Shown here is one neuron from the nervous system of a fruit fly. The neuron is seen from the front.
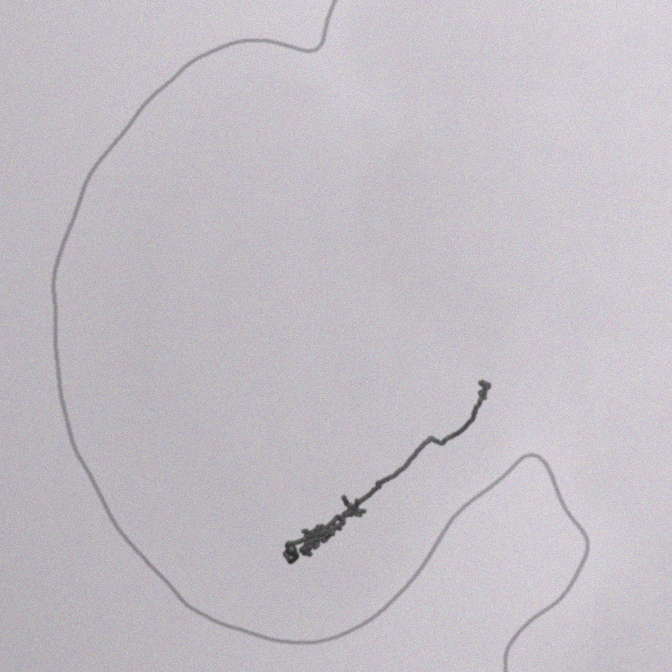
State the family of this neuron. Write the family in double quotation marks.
"Tm"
